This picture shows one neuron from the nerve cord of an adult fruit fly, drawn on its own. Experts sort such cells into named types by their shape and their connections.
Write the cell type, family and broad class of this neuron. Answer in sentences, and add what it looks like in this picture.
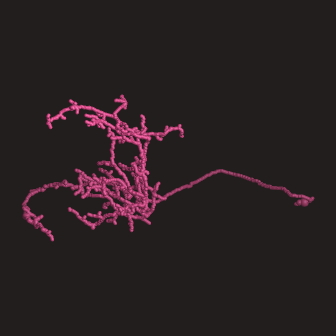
The cell type is IN14A080. Its family is hemilineage 14A. This is a nerve-cord intrinsic neuron. Dozens of branch ends can be seen. As drawn here it is wider than it is tall.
